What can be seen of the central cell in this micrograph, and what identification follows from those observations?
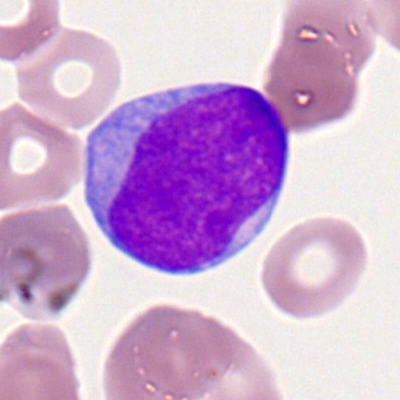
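Its outline is smooth and roughly oval. The cytoplasm takes a blue stain and shows no distinct granules. This is a myeloblast.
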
